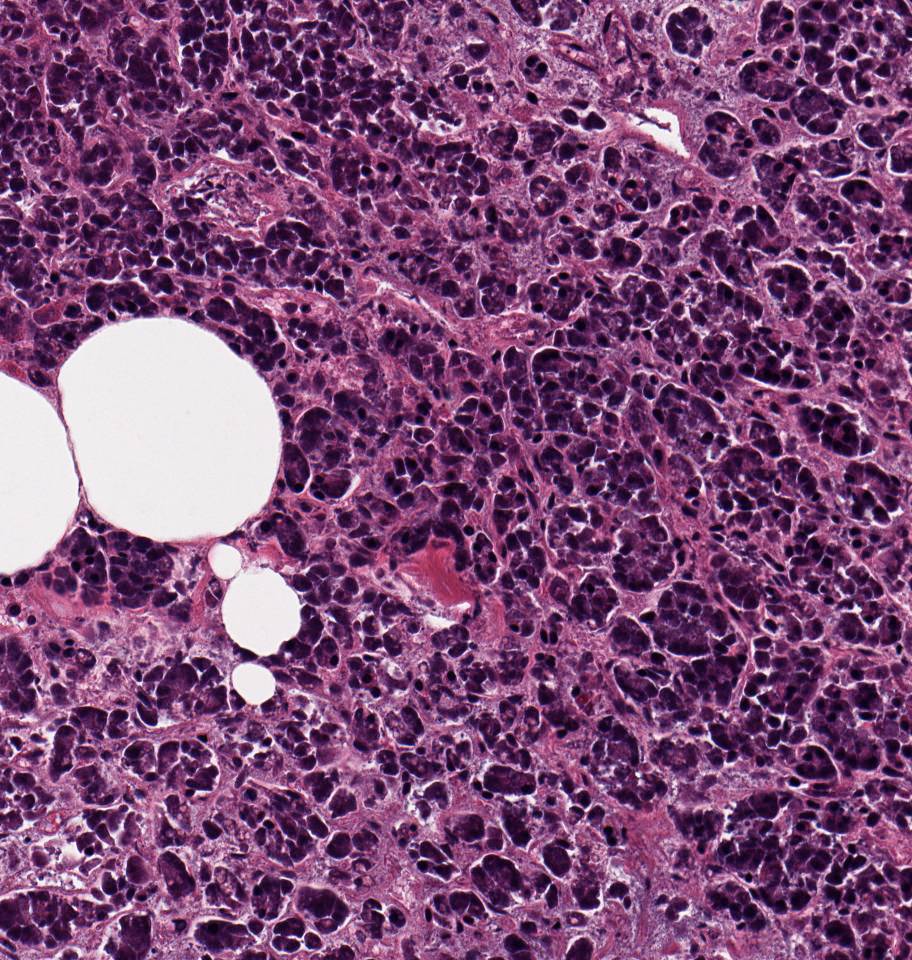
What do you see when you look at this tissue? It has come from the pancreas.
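Checking architecture, closely packed cells form many small rounded nests and short cords across the whole field. Between the nests runs a fine network of thin pink strands. As for lumens, none well formed appear among the nests. At the left edge sits a group of fat cells, two large and three small.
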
